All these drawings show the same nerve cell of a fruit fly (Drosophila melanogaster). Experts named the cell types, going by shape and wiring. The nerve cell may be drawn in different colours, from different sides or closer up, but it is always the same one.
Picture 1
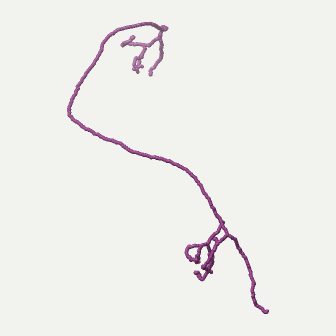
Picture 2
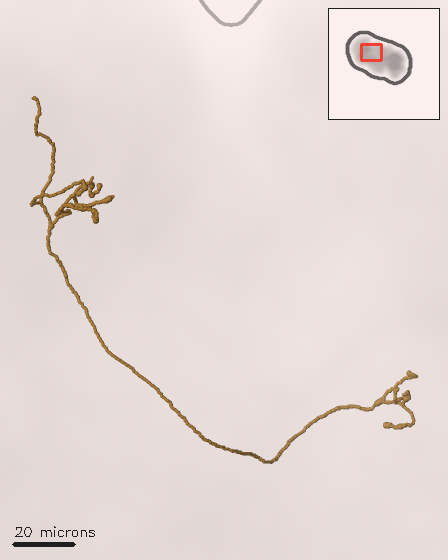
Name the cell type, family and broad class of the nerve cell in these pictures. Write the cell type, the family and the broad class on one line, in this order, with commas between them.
ORN_DC3, class olfactory, sensory neuron entering the brain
